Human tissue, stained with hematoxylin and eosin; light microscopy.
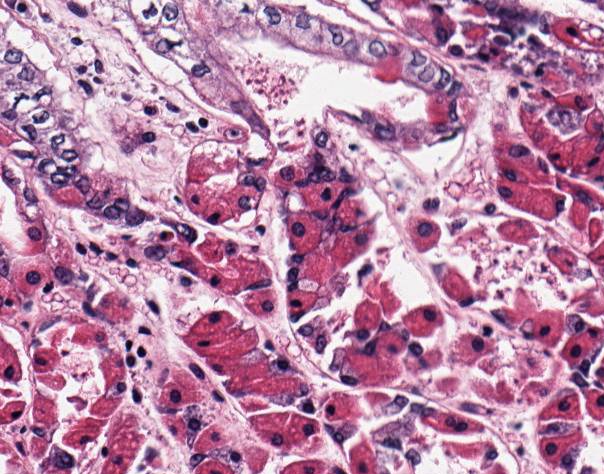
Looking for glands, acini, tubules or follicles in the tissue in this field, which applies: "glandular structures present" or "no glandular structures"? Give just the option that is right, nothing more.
Glandular structures present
